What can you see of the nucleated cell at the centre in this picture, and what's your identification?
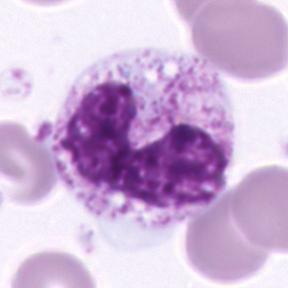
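The chromatin is dark purple and coarsely clumped, and no nucleoli are visible in the nucleus. Many small pink-violet granules are scattered throughout the cytoplasm without obscuring the nucleus. The cell is a band neutrophil.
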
